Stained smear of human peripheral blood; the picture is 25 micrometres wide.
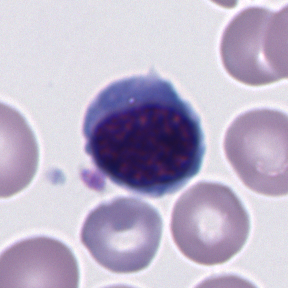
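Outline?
Roughly round; one small pointed tag at top.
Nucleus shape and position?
Round to oval, no indentation or lobes; off-centre, towards lower right.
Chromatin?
Dense, coarsely clumped.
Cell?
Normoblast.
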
